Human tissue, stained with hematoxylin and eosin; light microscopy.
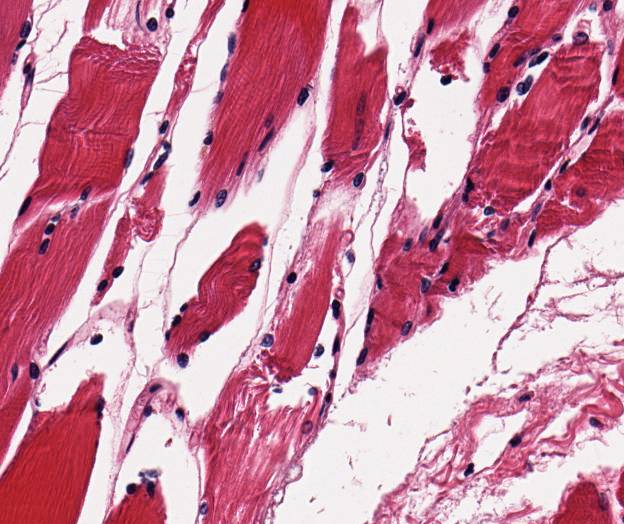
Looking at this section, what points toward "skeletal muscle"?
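Skeletal muscle, yes.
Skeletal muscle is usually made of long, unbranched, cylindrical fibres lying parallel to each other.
That fits the fibres here, which show as separate unbranched bands that don't join one another. Beyond that, the fibre nuclei sit at the edges of the fibres rather than in their centres, and they're dark blue-purple ovals stretched along the fibre length. The fibre cytoplasm stains a deep pinkish red.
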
